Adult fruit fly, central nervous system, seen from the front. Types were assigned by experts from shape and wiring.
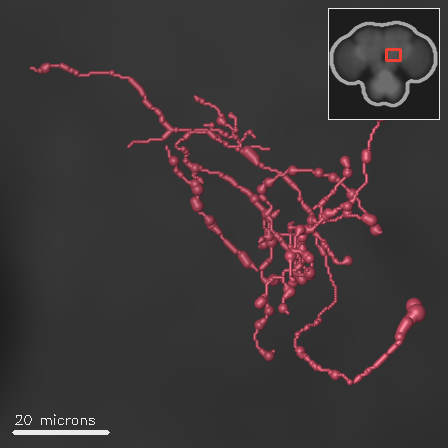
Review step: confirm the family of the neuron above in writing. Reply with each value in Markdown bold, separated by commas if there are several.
**hemilineage ALv2**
